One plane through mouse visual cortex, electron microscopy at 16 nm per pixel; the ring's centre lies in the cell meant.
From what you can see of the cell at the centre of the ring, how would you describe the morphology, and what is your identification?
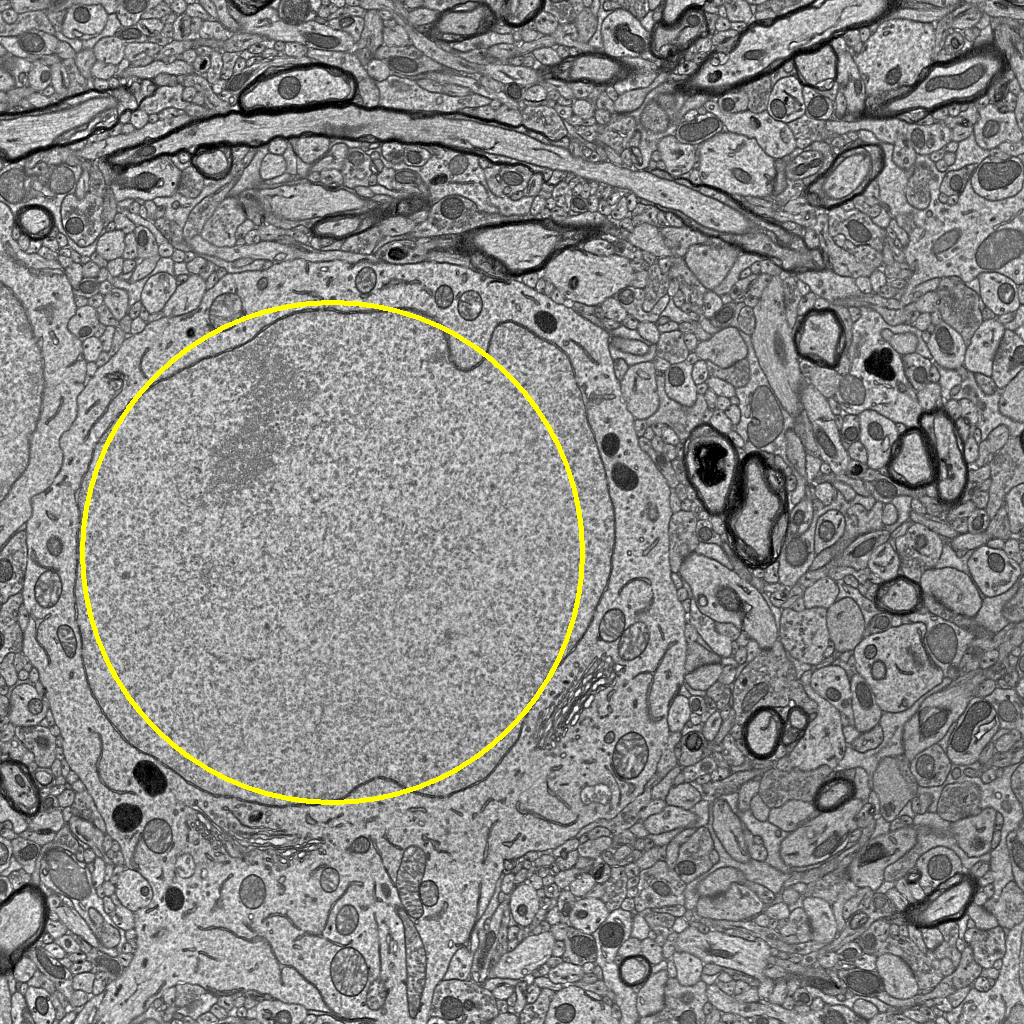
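A large, round, smooth-outlined nucleus nearly fills the ring; a small shallow inward notch marks its envelope at upper right. Pale, finely dispersed chromatin lacks a dense band along the envelope, and the nucleus's upper left holds a diffuse darker granular patch. This is an excitatory neuron.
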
